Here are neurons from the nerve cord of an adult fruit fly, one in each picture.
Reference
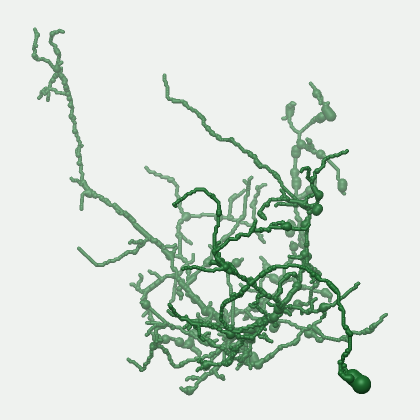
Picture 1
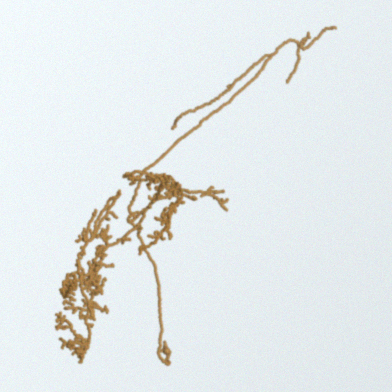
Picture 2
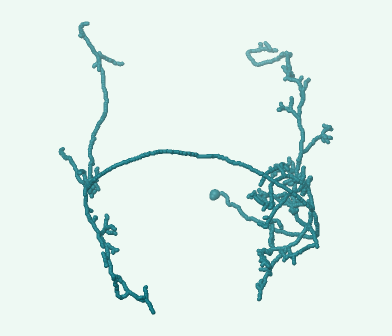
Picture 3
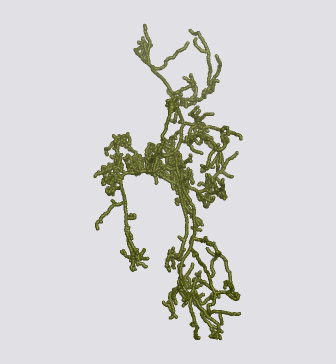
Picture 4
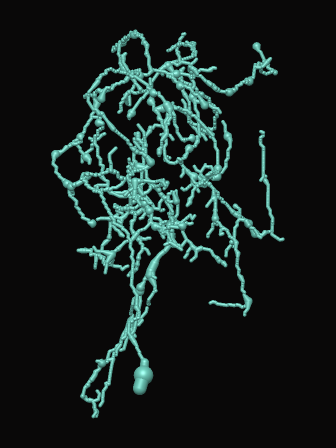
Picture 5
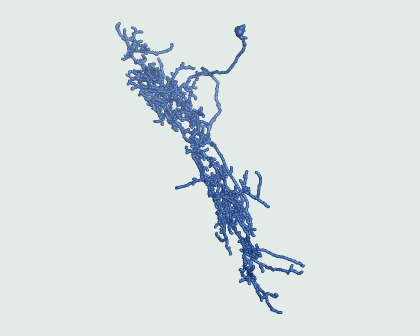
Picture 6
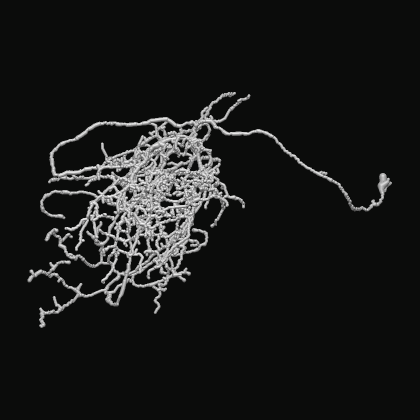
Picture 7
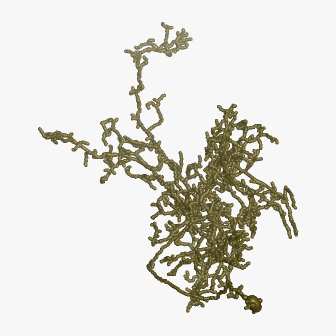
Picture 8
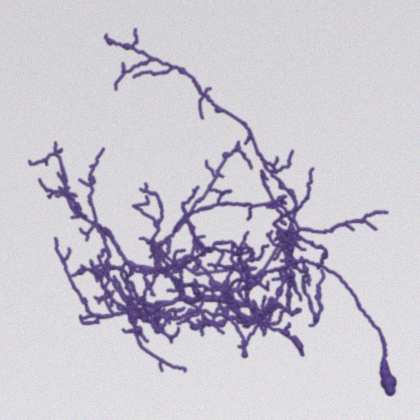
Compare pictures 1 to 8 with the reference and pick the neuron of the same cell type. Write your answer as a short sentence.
The neuron in picture 8 is of the same cell type.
